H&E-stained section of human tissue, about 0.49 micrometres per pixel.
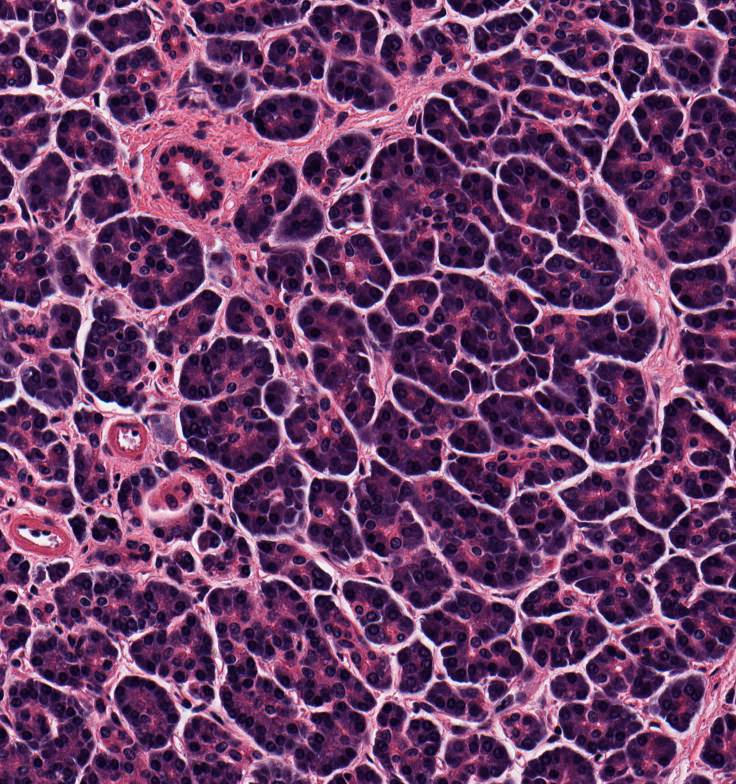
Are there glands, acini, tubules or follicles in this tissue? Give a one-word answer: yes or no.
Yes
